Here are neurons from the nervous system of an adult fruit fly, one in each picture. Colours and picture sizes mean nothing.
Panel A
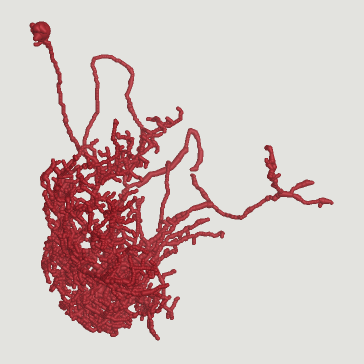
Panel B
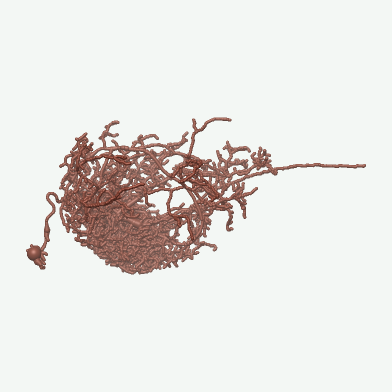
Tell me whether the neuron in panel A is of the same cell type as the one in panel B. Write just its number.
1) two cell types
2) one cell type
1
